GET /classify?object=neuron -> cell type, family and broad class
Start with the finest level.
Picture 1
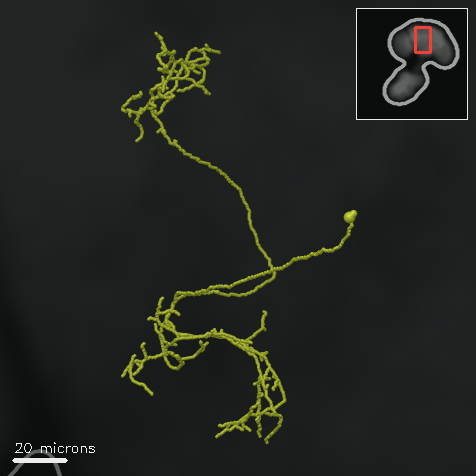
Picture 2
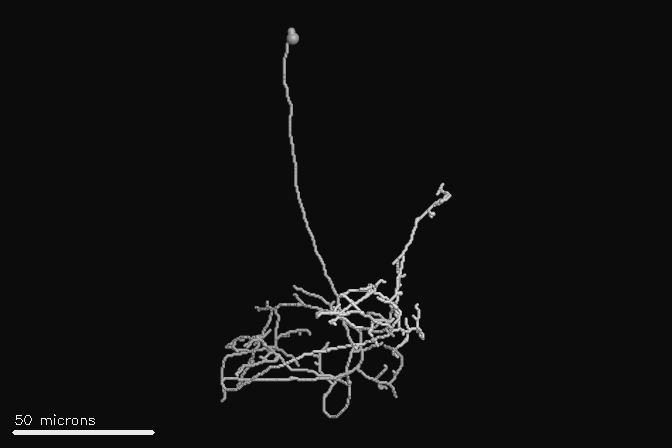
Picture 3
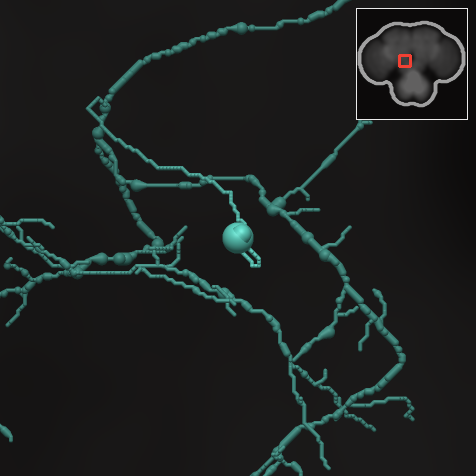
CL118; hemilineage PSa1; central-brain intrinsic neuron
